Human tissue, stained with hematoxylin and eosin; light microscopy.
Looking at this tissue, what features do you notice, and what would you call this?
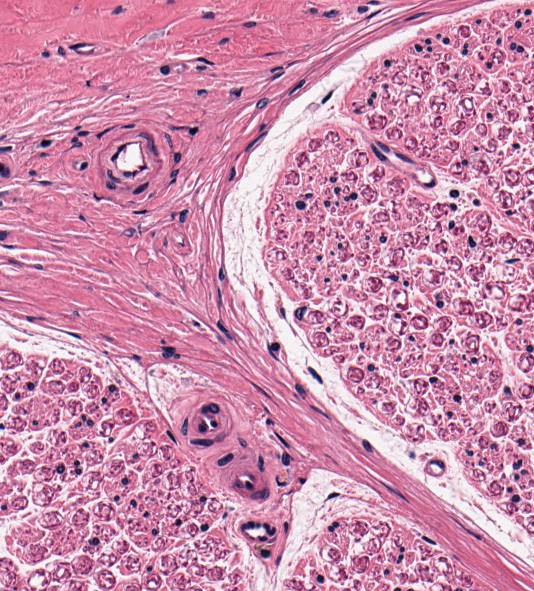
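Fascicles: nerve fibres in cross-section, small round profiles, central pink dot in pale ring. Small dark oval nuclei evenly scattered among them. Each fascicle bounded by thin sheath of flattened cells with elongated nuclei. Between fascicles: dense pink collagen, sparse spindle-shaped nuclei, running diagonally upper left to lower right. Tissue: tibial nerve.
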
